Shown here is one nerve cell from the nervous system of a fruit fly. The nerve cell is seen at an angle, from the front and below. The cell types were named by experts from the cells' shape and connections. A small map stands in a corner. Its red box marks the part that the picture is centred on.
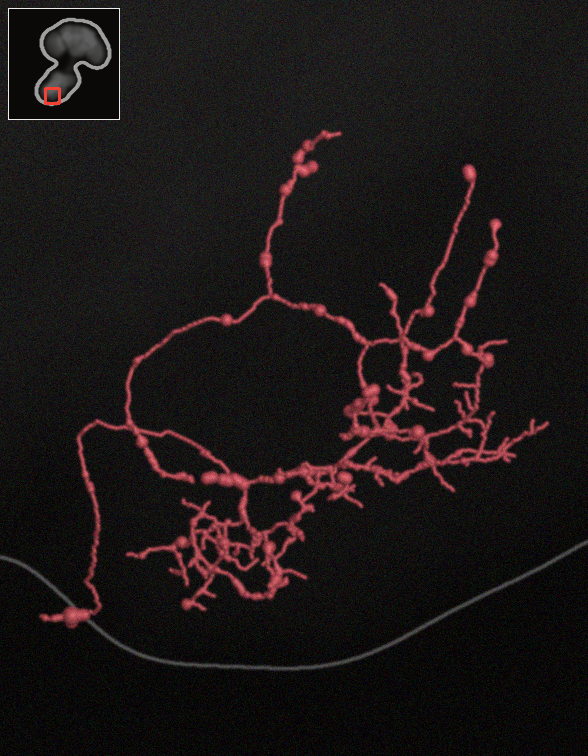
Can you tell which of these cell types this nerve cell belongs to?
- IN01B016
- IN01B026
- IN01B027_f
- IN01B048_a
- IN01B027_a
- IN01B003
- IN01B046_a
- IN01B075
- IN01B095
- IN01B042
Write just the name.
IN01B042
